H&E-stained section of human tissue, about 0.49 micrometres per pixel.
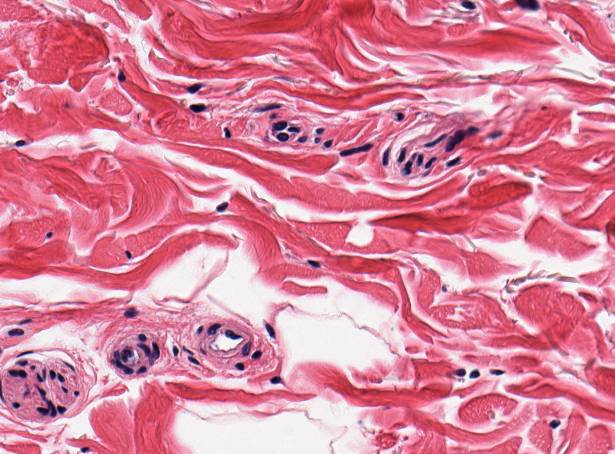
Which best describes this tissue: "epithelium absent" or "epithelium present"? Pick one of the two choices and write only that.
Epithelium absent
